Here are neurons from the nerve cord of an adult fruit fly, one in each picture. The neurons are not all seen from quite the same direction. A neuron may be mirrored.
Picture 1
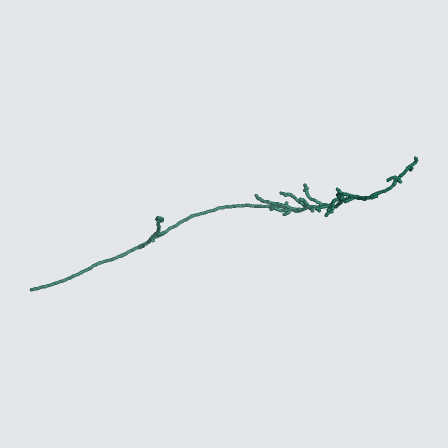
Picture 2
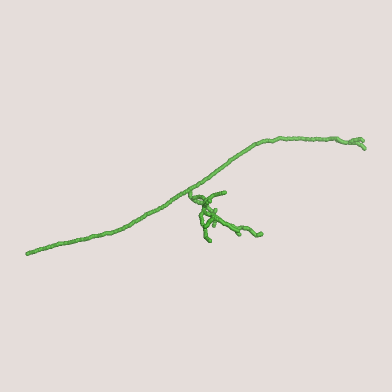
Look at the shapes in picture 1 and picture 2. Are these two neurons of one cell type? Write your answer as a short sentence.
They are of different cell types.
